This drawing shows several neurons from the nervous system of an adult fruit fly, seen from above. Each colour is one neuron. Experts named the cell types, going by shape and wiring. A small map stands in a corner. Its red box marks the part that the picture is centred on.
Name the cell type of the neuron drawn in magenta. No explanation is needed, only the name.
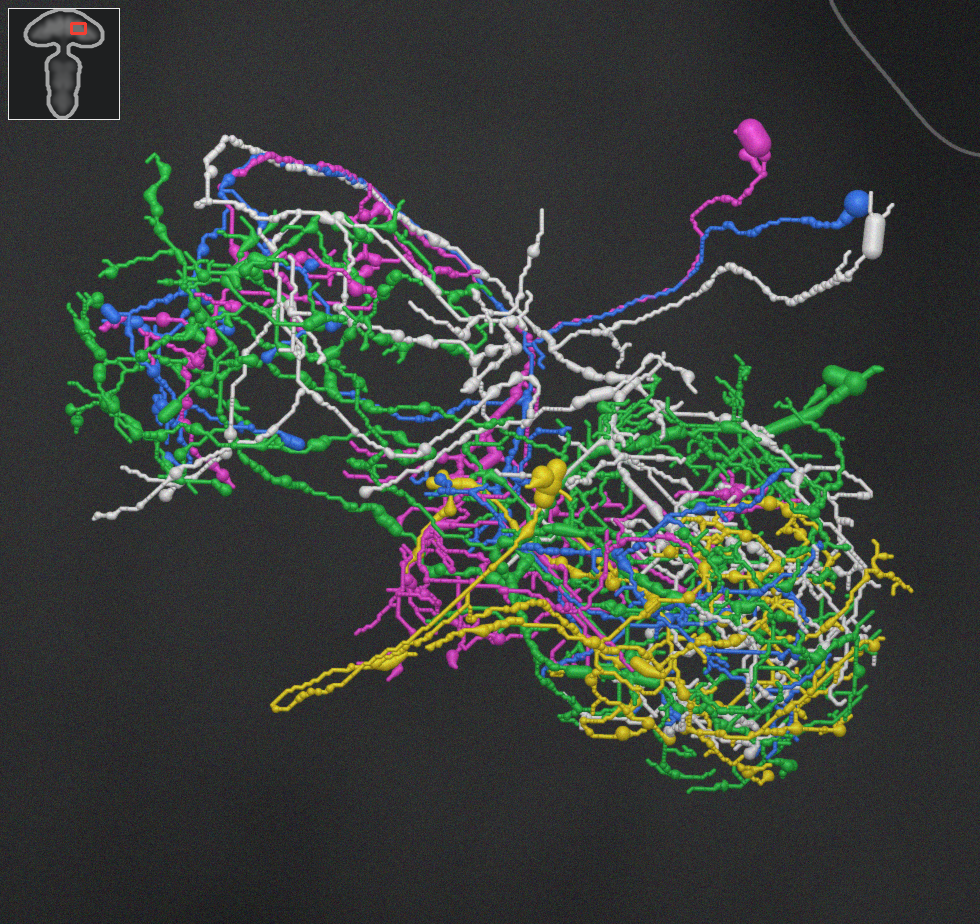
LHAD1a2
